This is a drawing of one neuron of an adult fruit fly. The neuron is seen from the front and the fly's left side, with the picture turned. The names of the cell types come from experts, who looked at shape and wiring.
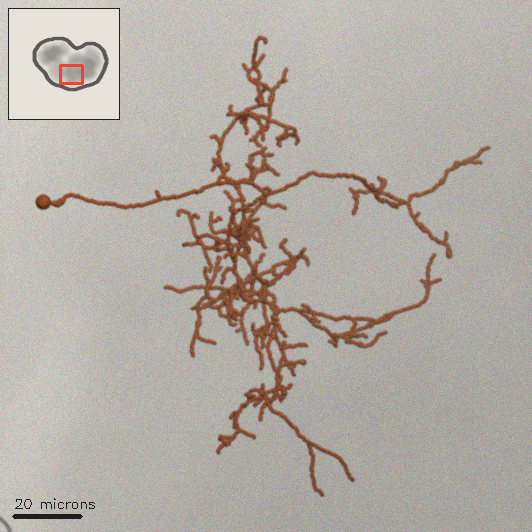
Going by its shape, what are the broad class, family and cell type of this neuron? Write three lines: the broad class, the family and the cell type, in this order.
central-brain intrinsic neuron
hemilineage VLPl2_medial
AVLP188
